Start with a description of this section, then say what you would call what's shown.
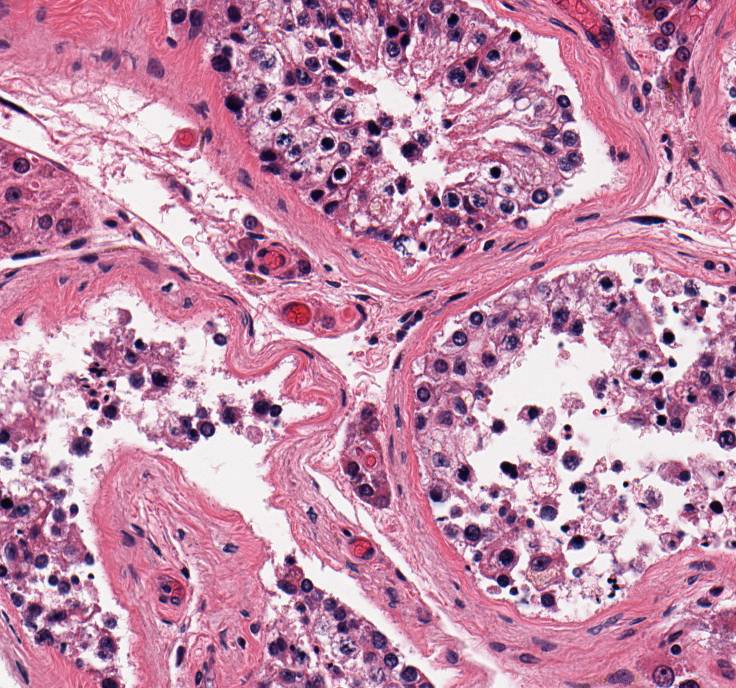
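First, the top-centre tubule: many layers of rounded cells arranged toward a small central lumen. Second, many tubule cells have round nuclei with coarse dark chromatin, surrounded by pale cytoplasm. Third, tubules at lower left and right hold loose, scattered detached cells and pale debris in their lumina. Fourth, the interstitium near centre-left has small clusters of cells with bright pink cytoplasm. The tissue is testis.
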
